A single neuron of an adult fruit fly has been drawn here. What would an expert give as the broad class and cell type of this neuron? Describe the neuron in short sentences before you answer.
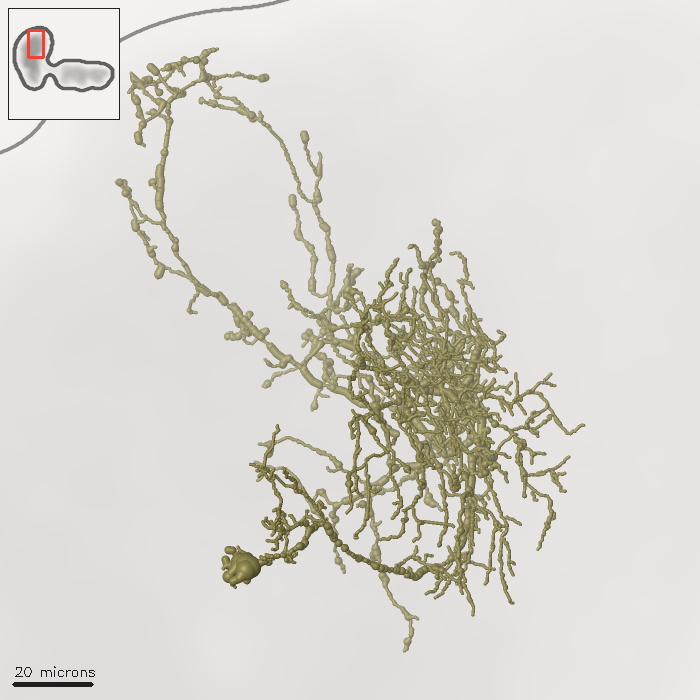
It lies in the brain. From top to bottom in the picture it spans about 160 microns. The picture shows more than a hundred branch ends. Its broad class is visual projection neuron. Its cell type is aMe20.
